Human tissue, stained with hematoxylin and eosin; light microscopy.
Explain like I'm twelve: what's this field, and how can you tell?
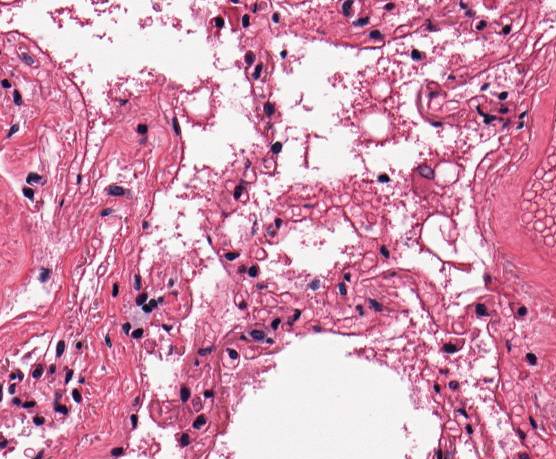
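Alveolus, I think: the field's centre is a loose meshwork of thin, branching pink septa around irregular empty spaces.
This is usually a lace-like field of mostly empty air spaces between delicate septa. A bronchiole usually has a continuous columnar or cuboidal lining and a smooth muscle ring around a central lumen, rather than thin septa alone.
Dense bands of wavy pink collagen run along the left and right edges, though; in the left band, fibres and spindle nuclei run roughly top to bottom. All the nuclei look small, dark and oval to spindle-shaped.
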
